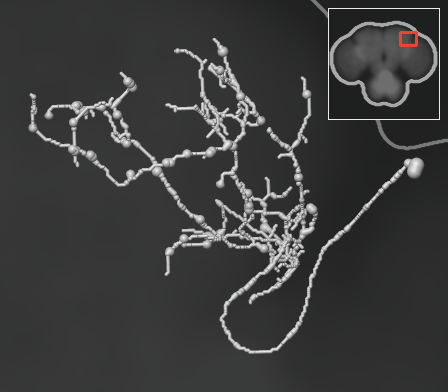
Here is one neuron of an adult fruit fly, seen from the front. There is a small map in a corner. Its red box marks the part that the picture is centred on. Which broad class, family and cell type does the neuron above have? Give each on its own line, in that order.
central-brain intrinsic neuron
hemilineage LHl4_dorsal
CB3727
